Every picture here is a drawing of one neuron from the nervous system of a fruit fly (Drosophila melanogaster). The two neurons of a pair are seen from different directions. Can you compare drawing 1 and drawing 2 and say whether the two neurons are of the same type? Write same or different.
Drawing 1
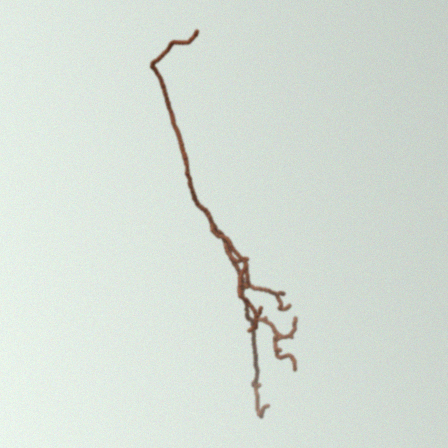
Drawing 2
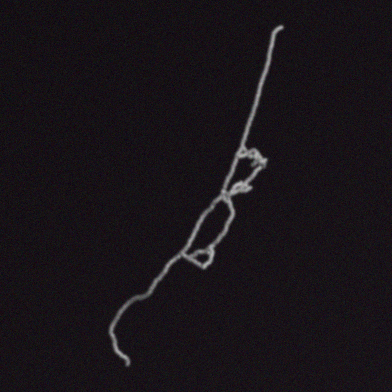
same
